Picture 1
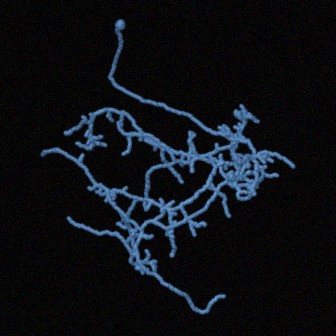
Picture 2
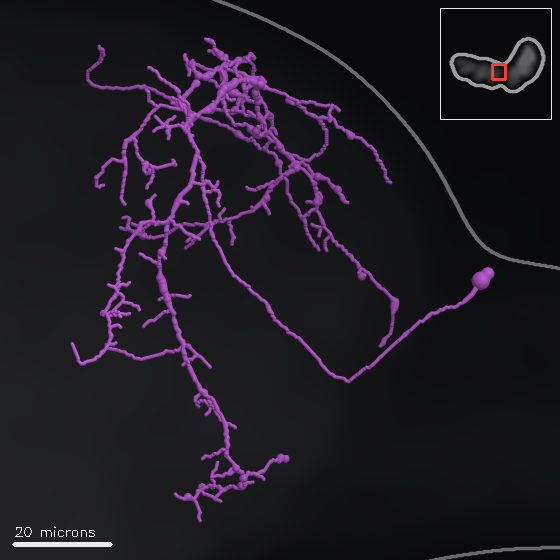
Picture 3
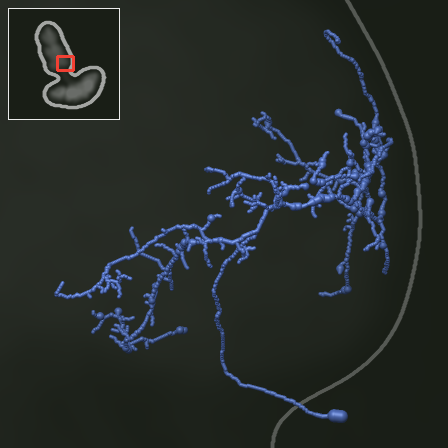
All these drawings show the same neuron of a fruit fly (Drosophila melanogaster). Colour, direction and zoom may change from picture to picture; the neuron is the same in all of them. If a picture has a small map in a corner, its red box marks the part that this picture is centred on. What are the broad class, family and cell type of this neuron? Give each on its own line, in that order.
nerve-cord intrinsic neuron
hemilineage 08A
IN08A030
